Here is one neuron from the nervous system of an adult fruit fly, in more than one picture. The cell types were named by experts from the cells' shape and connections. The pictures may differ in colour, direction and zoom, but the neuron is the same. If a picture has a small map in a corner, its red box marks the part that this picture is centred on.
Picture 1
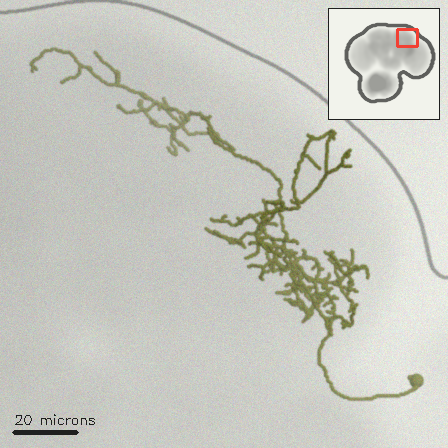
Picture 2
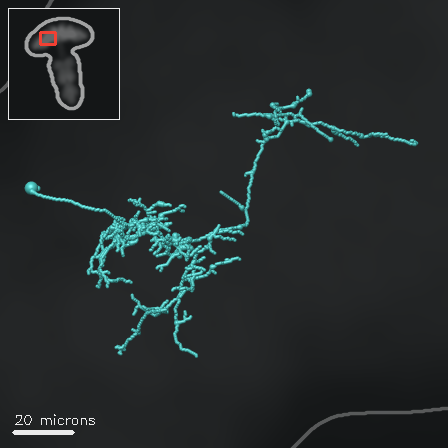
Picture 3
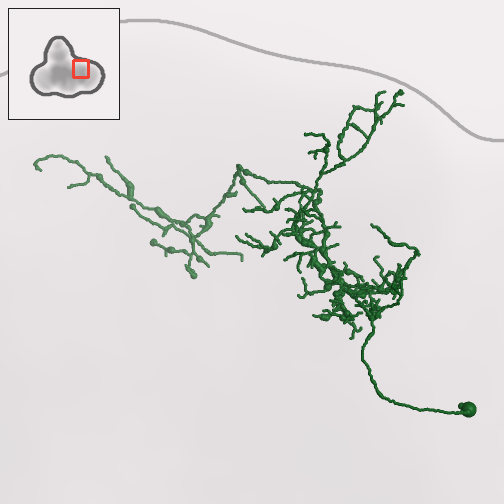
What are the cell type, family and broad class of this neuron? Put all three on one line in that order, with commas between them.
LHAV2k9, hemilineage LHa2, central-brain intrinsic neuron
